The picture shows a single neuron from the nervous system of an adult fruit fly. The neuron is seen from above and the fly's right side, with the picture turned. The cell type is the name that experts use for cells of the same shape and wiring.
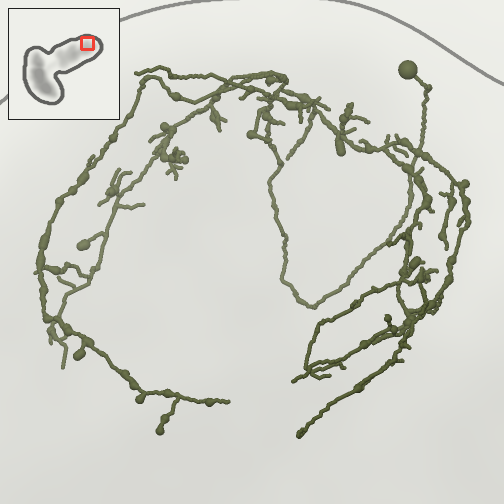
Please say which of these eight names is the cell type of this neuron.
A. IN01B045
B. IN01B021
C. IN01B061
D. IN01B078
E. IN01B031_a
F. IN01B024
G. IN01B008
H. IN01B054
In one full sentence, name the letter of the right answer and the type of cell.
What the neuron is, by cell type, is IN01B031_a, option E.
